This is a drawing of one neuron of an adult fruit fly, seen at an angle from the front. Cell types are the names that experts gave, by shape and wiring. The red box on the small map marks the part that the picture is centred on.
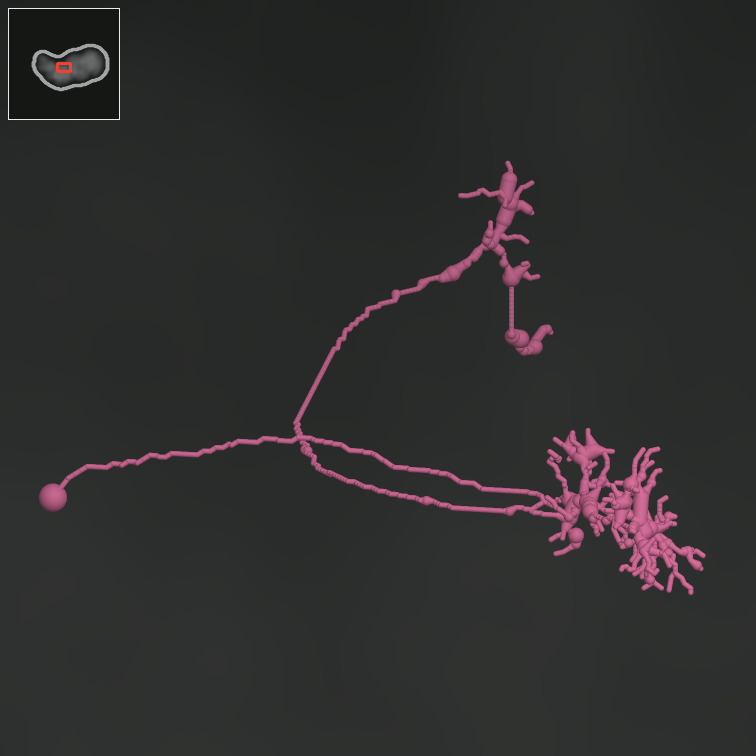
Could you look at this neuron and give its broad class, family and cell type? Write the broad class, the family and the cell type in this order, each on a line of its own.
optic-lobe intrinsic neuron
T
T2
